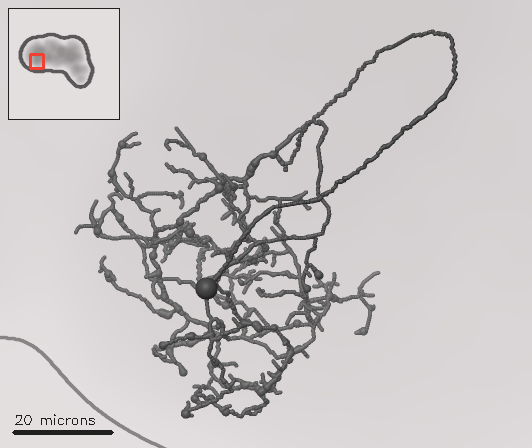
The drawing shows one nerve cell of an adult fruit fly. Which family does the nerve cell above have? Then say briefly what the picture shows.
The family is hemilineage VPNp&v1_posterior. This is a central-brain intrinsic neuron. From top to bottom in the picture it spans about 80 microns. Dozens of branch ends can be seen.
